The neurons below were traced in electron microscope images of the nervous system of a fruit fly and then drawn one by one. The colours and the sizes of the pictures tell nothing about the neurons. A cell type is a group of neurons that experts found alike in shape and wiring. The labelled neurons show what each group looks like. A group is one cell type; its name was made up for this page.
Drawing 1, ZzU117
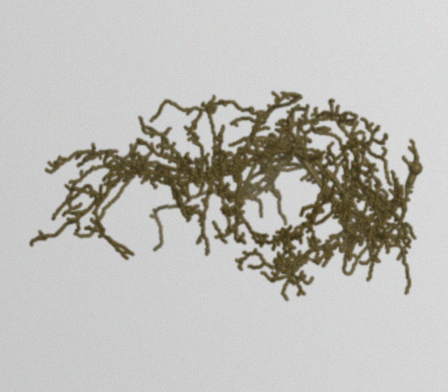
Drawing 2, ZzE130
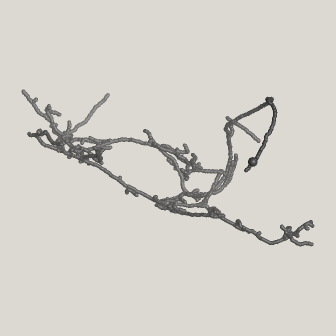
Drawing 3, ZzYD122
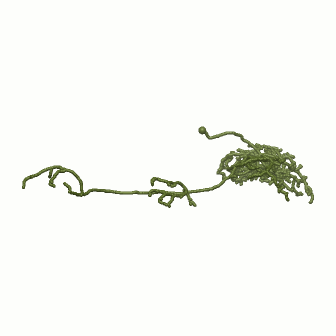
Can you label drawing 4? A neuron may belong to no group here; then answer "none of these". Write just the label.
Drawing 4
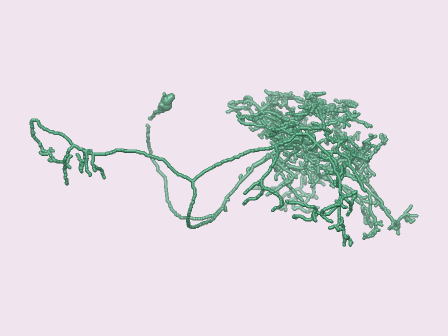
none of these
